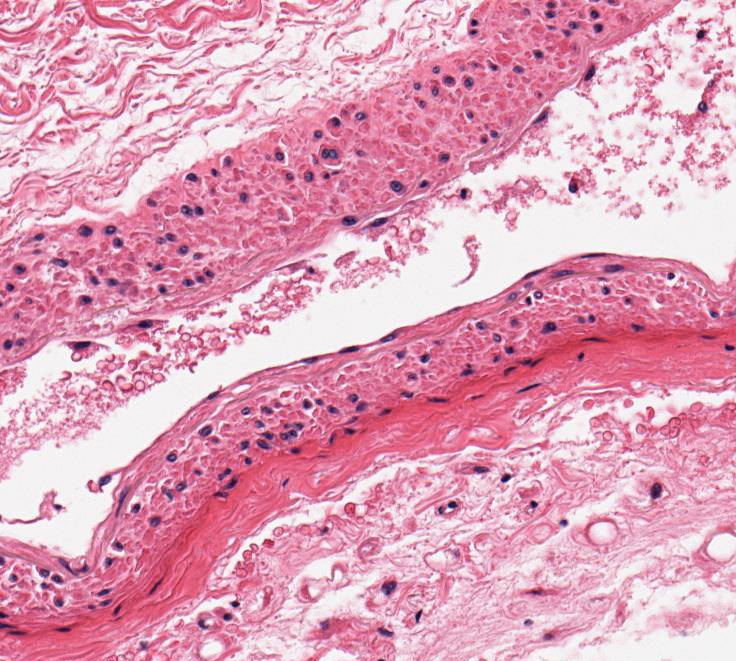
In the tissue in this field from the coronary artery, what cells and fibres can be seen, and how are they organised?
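Two roughly parallel cellular bands run diagonally, lower left to upper right. The upper band's cellular layer is thicker. Flattened cells with elongated nuclei cover the lower band facing the empty space. Under its cell layer, a dense deep pink fibrous band holds elongated nuclei.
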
